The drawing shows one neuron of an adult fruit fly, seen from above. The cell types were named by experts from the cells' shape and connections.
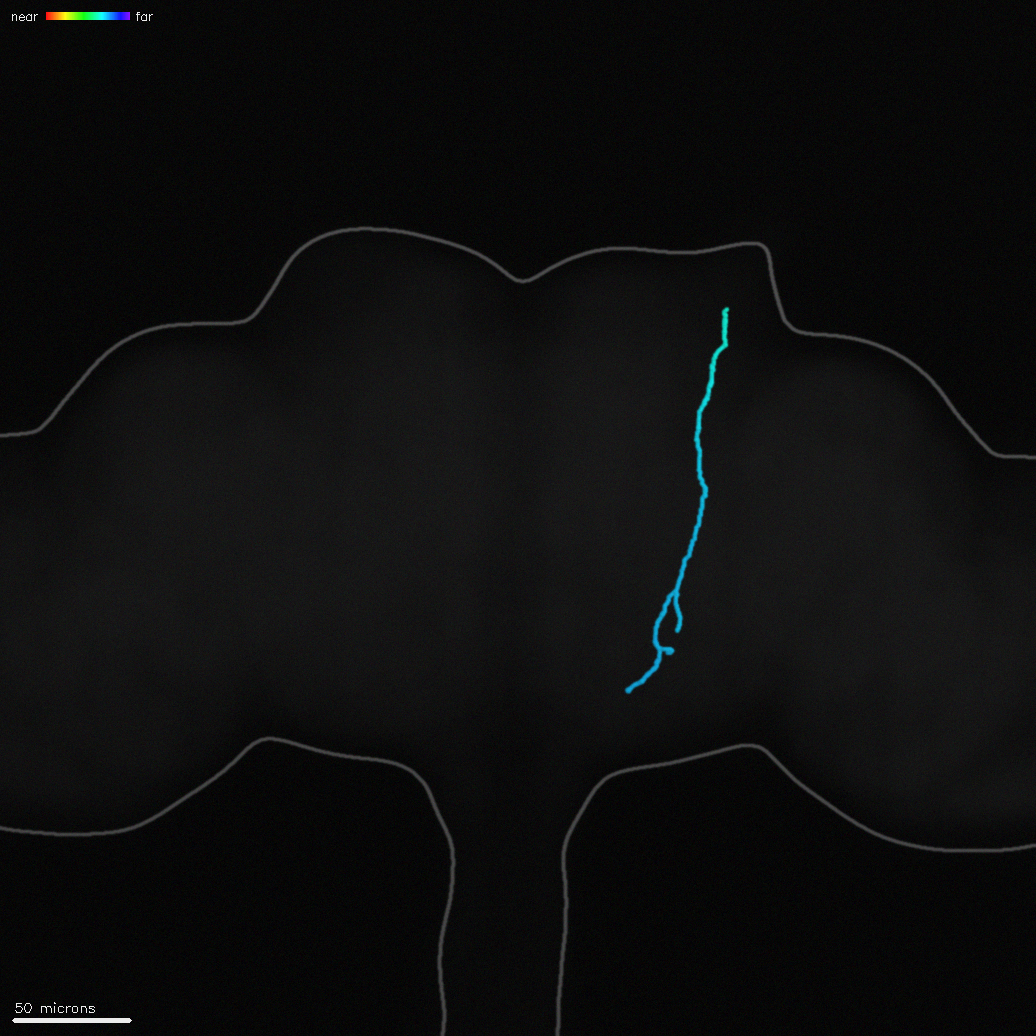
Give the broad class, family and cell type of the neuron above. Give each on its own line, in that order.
sensory neuron entering the brain
class mechanosensory
JO-DP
